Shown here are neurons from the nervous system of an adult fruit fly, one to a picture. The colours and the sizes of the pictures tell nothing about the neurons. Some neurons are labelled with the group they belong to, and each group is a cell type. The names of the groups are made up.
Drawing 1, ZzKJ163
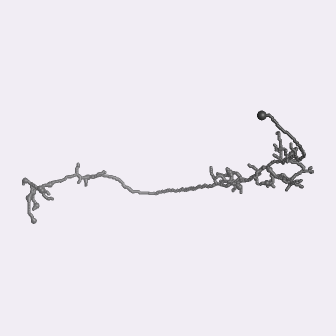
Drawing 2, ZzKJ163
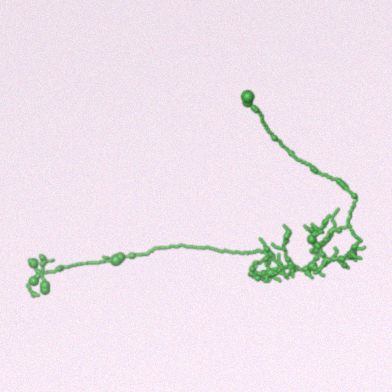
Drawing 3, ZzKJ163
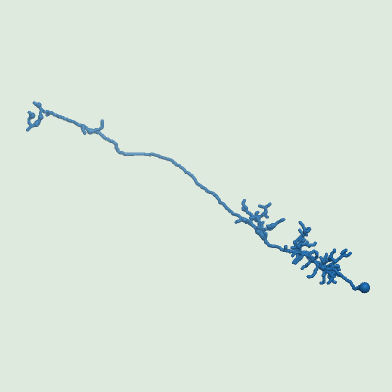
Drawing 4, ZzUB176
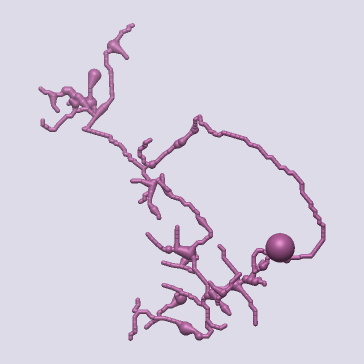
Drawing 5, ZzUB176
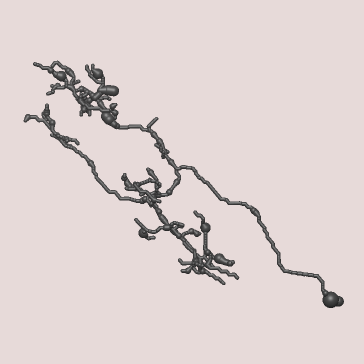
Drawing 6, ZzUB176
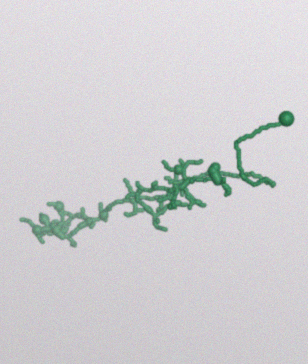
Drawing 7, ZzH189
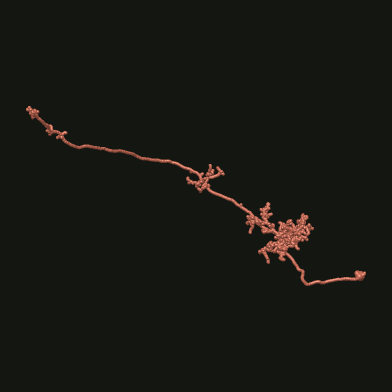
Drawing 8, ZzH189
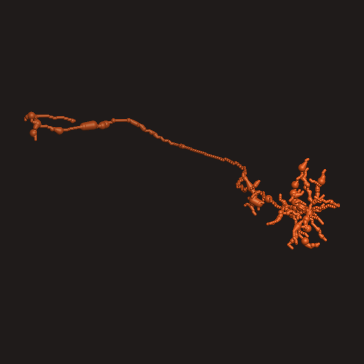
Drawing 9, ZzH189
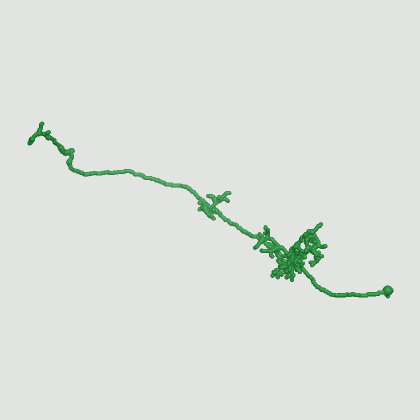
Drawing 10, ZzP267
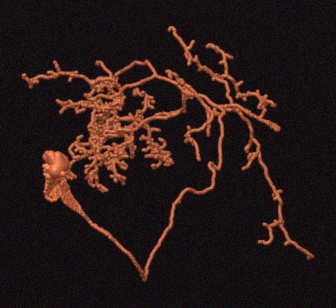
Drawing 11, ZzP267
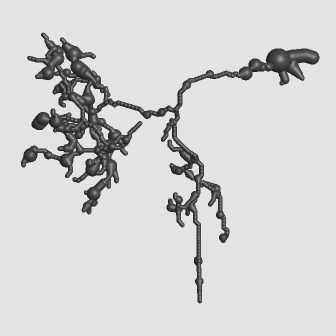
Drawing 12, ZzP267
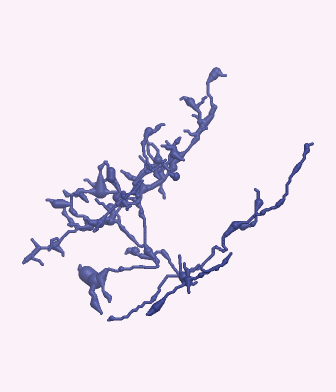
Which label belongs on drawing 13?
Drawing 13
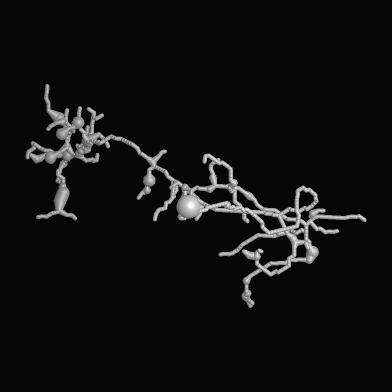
ZzUB176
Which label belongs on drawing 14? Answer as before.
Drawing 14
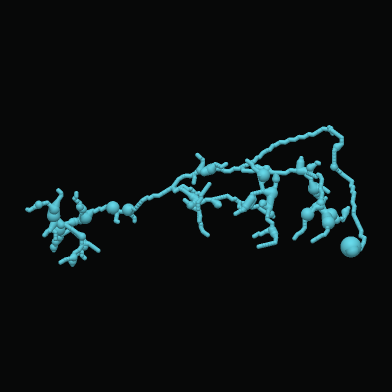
ZzUB176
